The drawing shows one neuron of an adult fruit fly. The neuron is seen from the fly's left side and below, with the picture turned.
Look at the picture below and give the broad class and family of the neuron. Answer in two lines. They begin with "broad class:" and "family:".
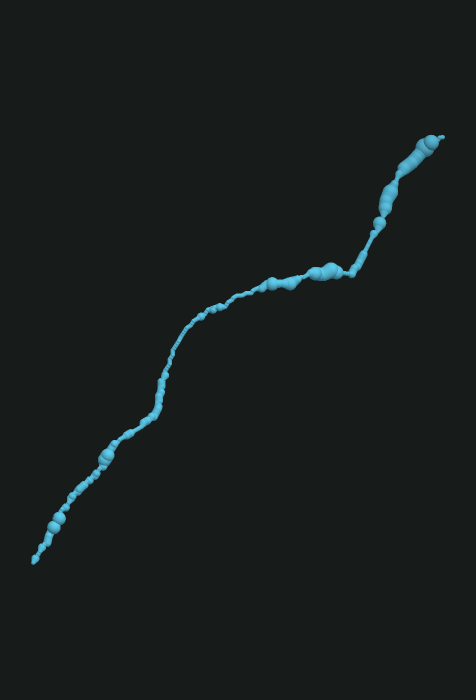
broad class: photoreceptor or other optic-lobe sensory neuron
family: class visual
